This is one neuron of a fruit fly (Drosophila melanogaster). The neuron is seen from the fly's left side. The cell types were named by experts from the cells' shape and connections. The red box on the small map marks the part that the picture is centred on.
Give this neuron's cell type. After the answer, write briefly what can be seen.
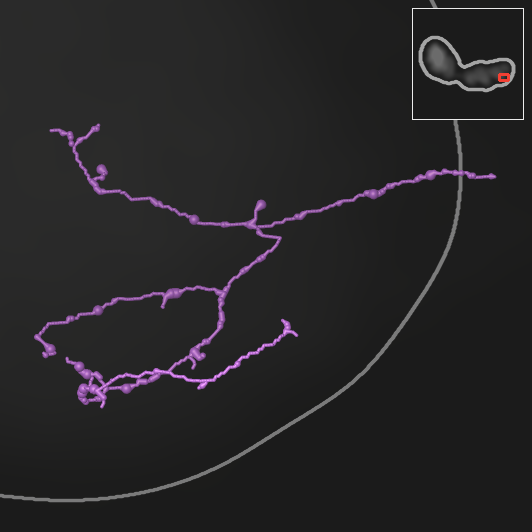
It is of cell type SNxx33. It is a sensory neuron entering the nerve cord. No cell body is drawn. As drawn here it is wider than it is tall.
